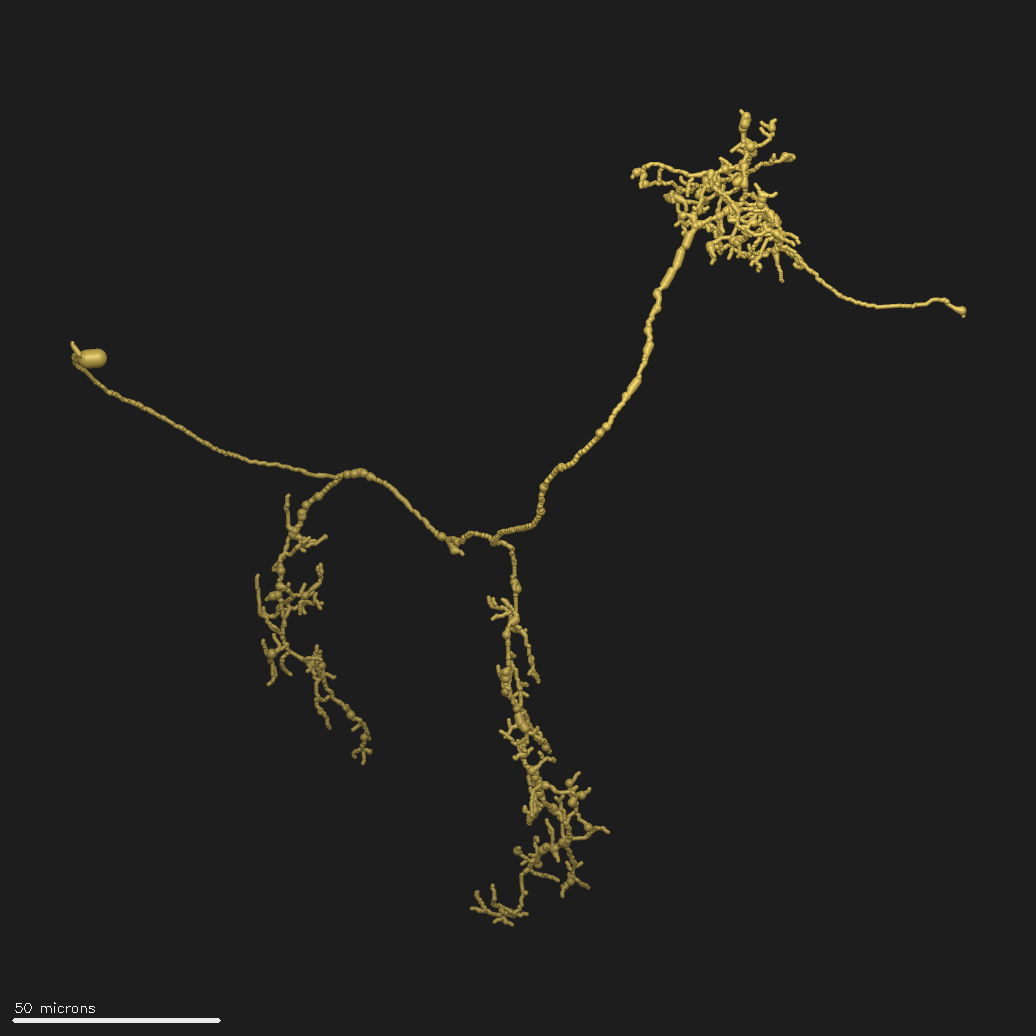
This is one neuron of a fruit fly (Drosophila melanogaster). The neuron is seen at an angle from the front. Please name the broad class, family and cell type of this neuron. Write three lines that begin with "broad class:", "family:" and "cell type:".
broad class: central-brain intrinsic neuron
family: hemilineage CREa1_ventral
cell type: mAL_m9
